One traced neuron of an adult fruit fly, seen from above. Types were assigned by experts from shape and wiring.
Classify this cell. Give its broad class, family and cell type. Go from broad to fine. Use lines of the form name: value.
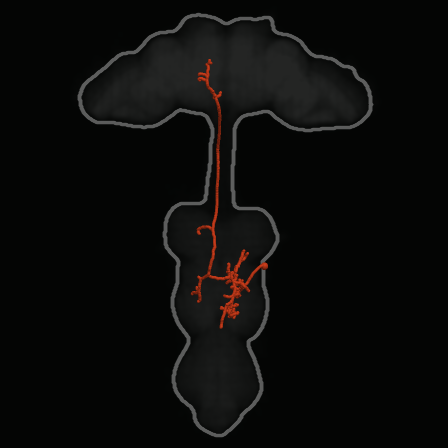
broad class: ascending neuron
family: hemilineage 08B
cell type: AN08B100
